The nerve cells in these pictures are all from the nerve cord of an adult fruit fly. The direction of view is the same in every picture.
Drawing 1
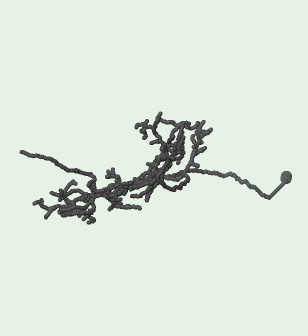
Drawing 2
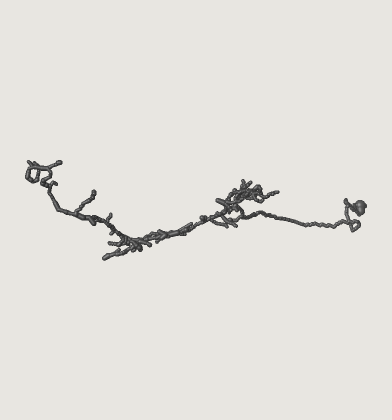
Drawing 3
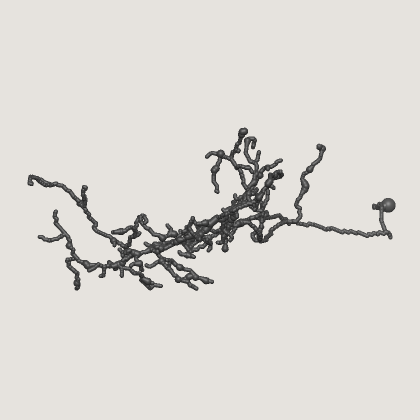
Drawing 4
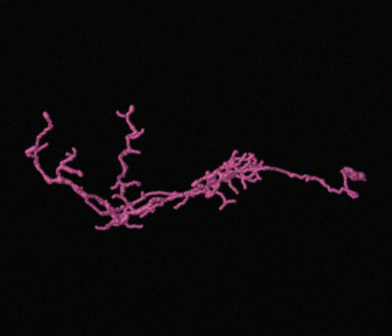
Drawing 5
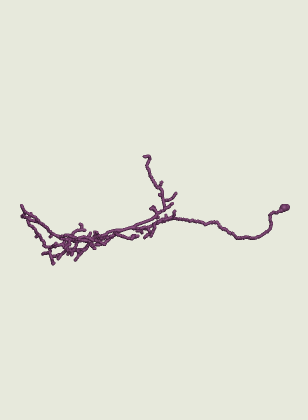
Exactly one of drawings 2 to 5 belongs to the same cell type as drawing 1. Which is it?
Drawing 3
